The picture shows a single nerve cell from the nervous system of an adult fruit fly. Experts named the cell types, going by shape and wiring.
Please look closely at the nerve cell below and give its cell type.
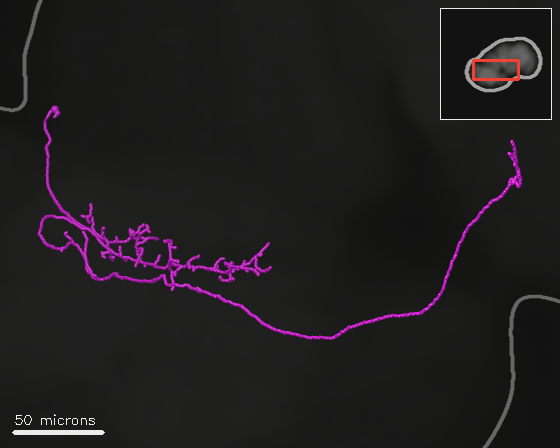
AN07B089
